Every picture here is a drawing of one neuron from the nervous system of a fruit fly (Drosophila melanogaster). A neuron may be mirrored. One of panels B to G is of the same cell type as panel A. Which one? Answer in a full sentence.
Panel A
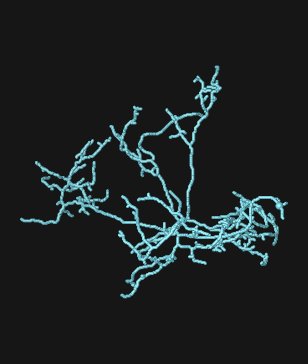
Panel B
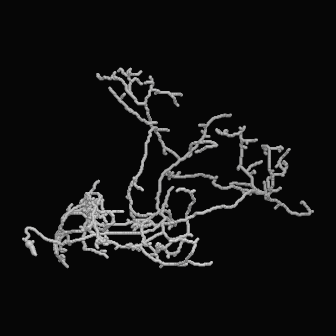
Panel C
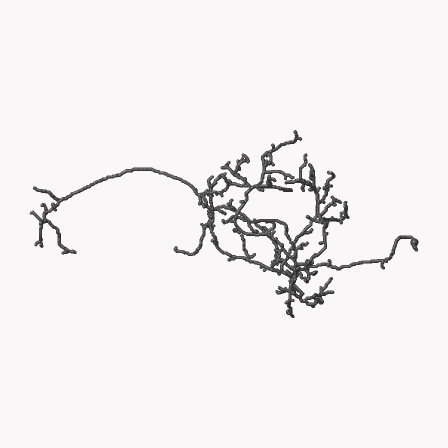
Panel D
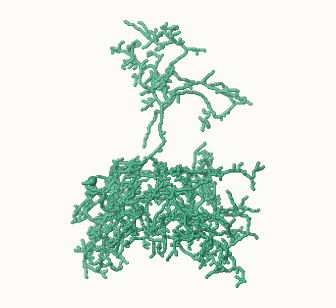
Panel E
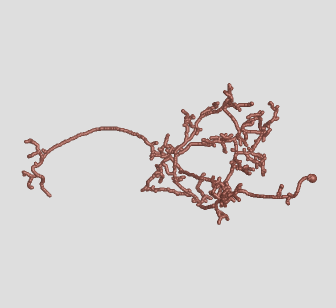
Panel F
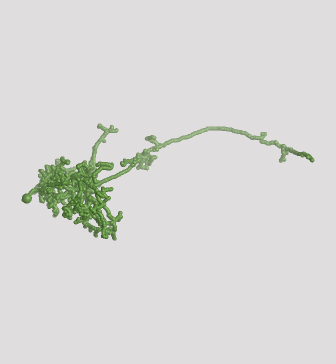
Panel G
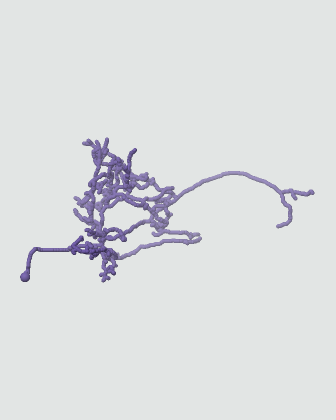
Panel B shows a neuron of the same cell type.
